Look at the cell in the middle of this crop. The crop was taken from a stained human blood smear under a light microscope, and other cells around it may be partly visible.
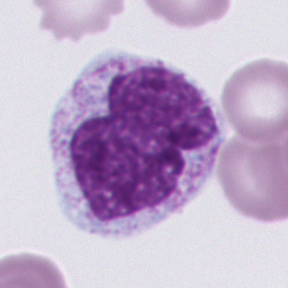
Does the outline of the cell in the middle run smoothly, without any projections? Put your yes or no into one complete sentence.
Yes, along its outline the cell is smooth, with no projections.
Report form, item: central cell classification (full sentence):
Framed in the middle of the crop is a band neutrophil.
